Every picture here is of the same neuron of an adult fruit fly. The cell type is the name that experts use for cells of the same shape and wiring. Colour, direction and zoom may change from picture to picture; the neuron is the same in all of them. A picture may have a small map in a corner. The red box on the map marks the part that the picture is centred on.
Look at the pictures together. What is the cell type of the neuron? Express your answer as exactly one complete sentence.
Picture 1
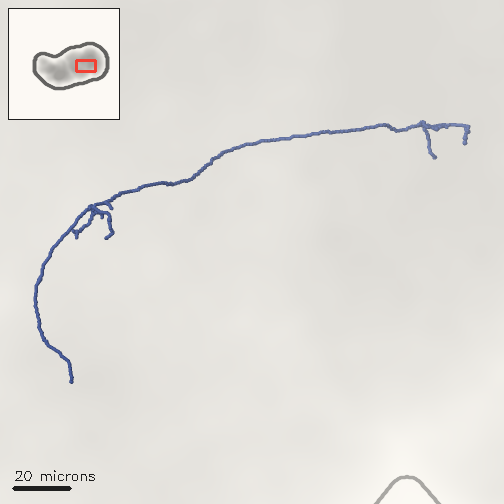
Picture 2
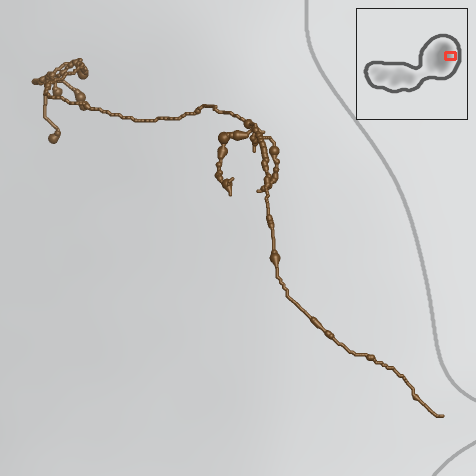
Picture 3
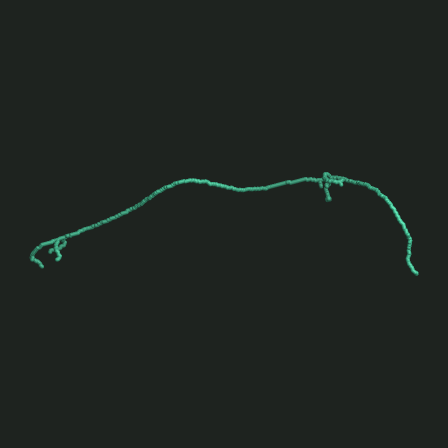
Among cell types, the one for this neuron is ORN_DL1.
